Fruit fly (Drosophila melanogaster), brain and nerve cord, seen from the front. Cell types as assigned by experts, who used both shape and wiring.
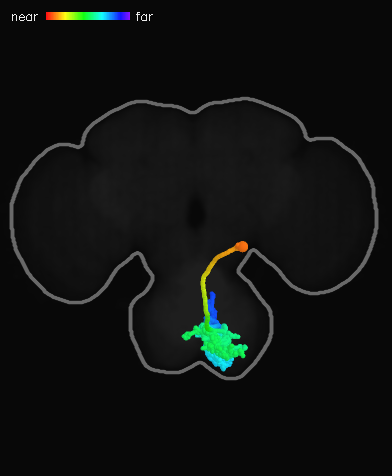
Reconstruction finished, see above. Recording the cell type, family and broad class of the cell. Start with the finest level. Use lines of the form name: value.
cell type: DNge102
family: DNge
broad class: descending neuron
